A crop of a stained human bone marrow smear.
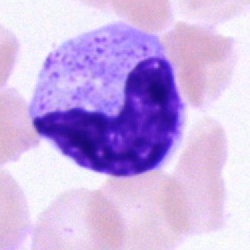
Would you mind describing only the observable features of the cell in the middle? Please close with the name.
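A smooth, roughly round outline encloses this cell. Its nucleus is deeply indented and curves along the lower and right edges of the cell. The chromatin is dark purple and condensed into coarse clumps, and no distinct nucleolus can be seen. This is a band neutrophil.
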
